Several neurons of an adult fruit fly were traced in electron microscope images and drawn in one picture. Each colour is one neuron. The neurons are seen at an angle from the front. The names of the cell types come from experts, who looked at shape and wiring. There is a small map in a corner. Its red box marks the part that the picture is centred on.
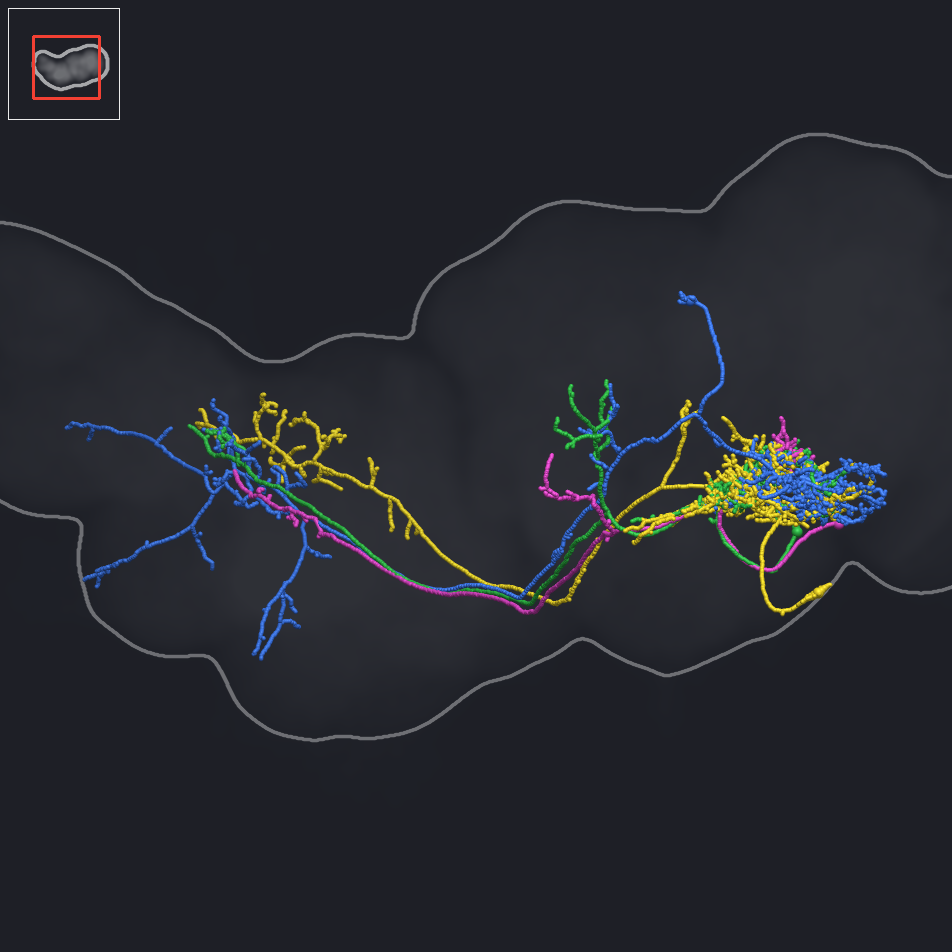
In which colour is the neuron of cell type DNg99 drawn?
yellow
